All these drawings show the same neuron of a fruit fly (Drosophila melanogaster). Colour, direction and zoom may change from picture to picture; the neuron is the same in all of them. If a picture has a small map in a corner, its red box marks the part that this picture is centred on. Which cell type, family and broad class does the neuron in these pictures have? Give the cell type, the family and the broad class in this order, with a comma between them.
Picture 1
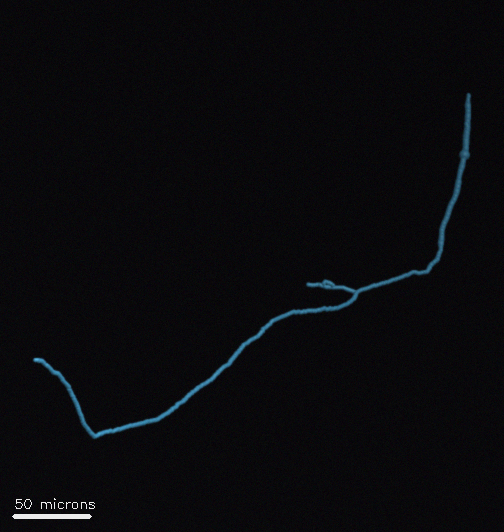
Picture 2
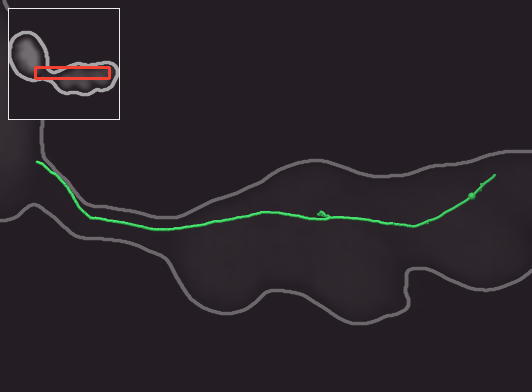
SApp01, class mechanosensory proprioceptive, sensory neuron ascending to the brain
